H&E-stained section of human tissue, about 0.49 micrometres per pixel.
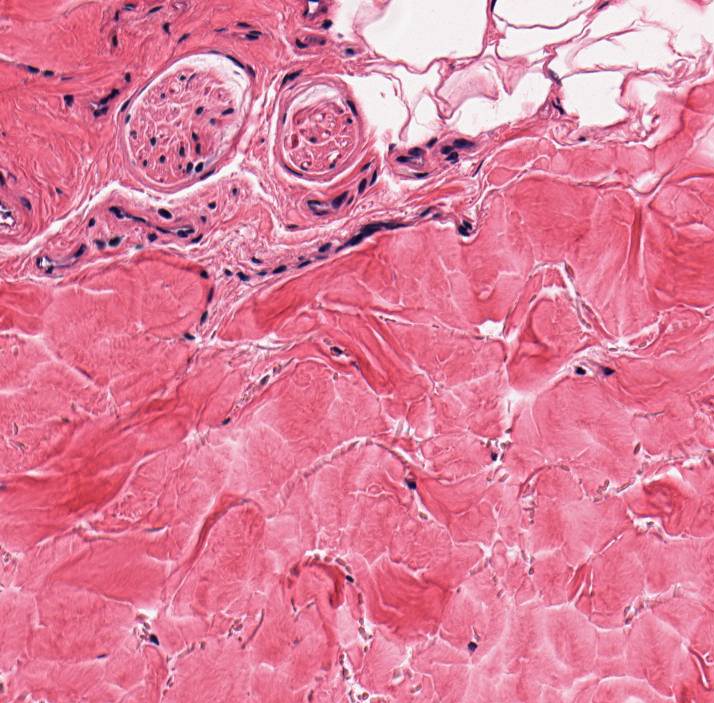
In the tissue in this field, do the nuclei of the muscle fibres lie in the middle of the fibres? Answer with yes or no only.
No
